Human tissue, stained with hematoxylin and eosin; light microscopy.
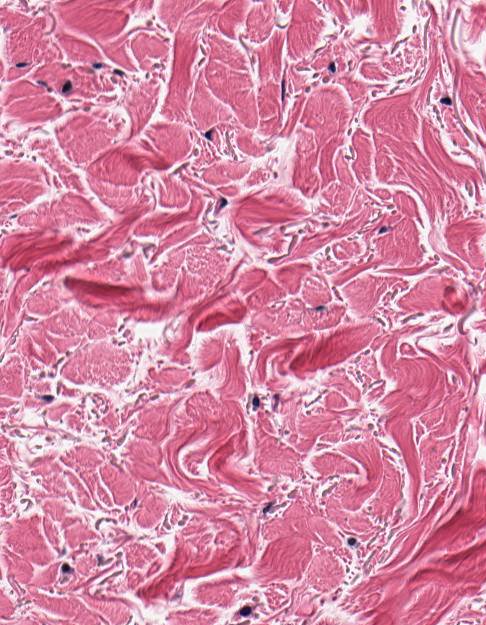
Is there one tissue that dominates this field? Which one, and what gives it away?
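Dermis is shown: pink fibre bundles interlace throughout the field and are cut in many different planes.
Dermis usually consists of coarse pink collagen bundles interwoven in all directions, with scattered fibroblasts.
Nuclei are sparse, small and dark-staining, mostly in the pale spaces between bundles rather than within them.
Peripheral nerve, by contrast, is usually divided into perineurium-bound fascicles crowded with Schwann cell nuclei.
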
